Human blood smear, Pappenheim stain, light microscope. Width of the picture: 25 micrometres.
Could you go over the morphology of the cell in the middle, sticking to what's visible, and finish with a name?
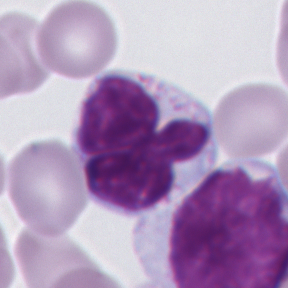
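Looking at the nucleus, I see a deep notch cutting in from the right side. It fills most of the cell, and I can't make out any nucleolus in it. The outline, as far as I can follow it, is smooth, with no surface projections. The cell is a large granular lymphocyte.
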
